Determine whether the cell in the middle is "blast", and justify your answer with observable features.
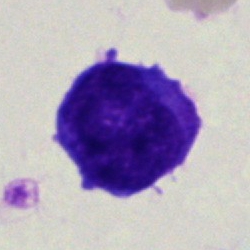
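Two points decide: no distinct granules can be seen, and the whole cell stains an intense deep blue-purple. Blast fits this cell; myelocyte does not.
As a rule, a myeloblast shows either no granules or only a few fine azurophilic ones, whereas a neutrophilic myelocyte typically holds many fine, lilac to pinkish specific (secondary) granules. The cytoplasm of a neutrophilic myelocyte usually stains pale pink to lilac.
The granule-free cell therefore speaks for blast, and its deep blue-purple colour speaks against myelocyte. The outline is roughly round but slightly irregular and bumpy, with several small knob-like projections sticking out from the surface. Because both stain so darkly, the nucleus is hard to separate from the cytoplasm. A small separate purple body lies at the lower left, not touching the cell.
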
